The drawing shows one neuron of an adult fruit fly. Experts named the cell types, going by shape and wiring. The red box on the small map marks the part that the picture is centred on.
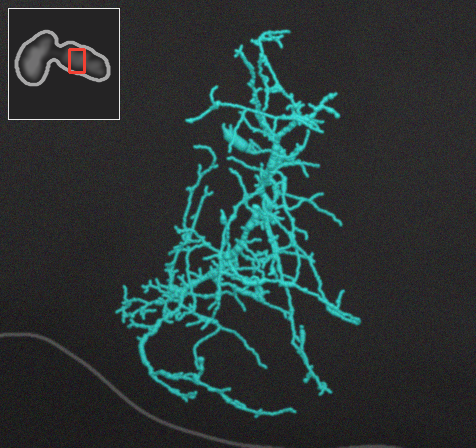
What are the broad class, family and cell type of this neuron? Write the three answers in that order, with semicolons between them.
nerve-cord intrinsic neuron; hemilineage 08B; IN08B051_d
